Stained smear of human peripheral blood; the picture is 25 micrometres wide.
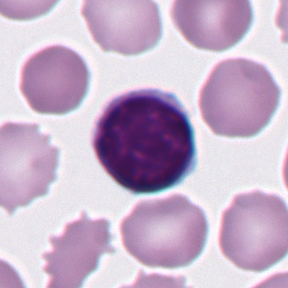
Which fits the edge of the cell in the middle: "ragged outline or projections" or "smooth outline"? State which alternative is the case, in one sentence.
Along its outline, the cell is smooth, with no projections.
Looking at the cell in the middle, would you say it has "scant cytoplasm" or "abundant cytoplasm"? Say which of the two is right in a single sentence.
Scant cytoplasm surrounds the nucleus of this cell.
